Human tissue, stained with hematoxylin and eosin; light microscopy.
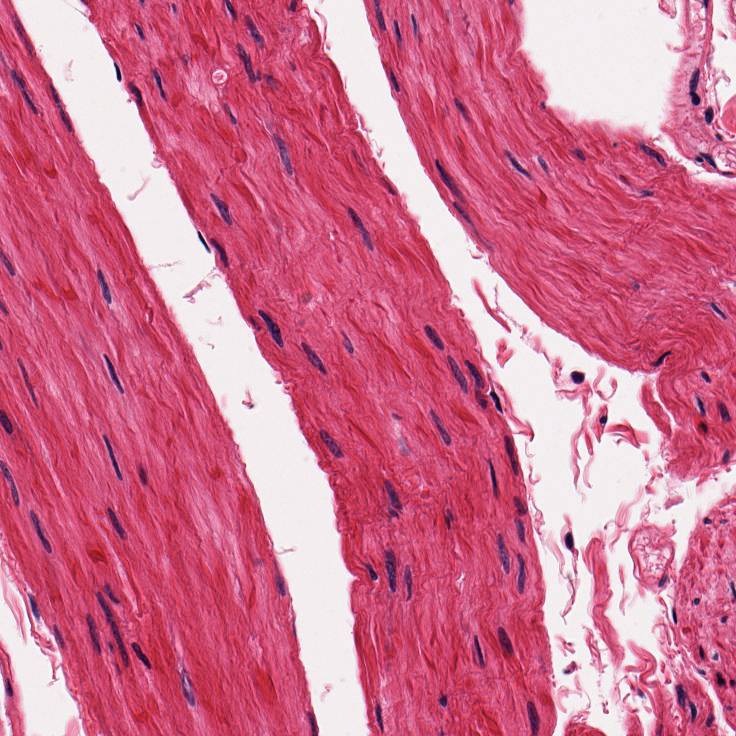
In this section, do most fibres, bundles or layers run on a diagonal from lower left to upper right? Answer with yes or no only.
No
